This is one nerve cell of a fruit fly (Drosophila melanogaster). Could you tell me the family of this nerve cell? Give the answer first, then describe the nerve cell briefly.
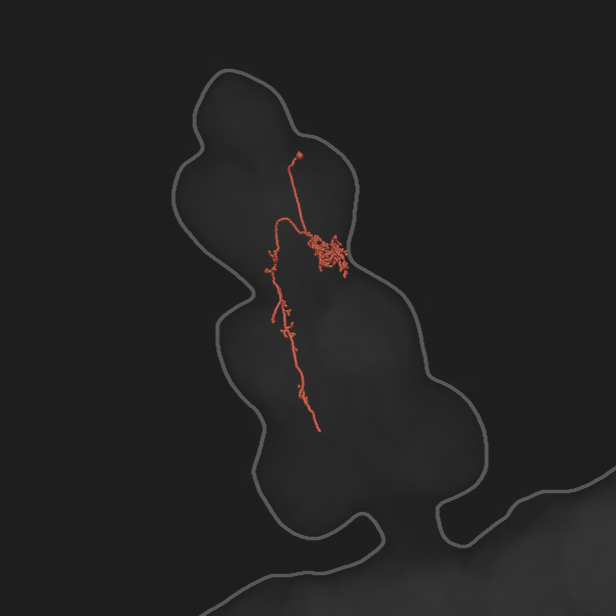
Its family is hemilineage 06A. This is a nerve-cord intrinsic neuron. The cell body is at the top of the picture. As drawn here it is more than twice as tall as it is wide.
